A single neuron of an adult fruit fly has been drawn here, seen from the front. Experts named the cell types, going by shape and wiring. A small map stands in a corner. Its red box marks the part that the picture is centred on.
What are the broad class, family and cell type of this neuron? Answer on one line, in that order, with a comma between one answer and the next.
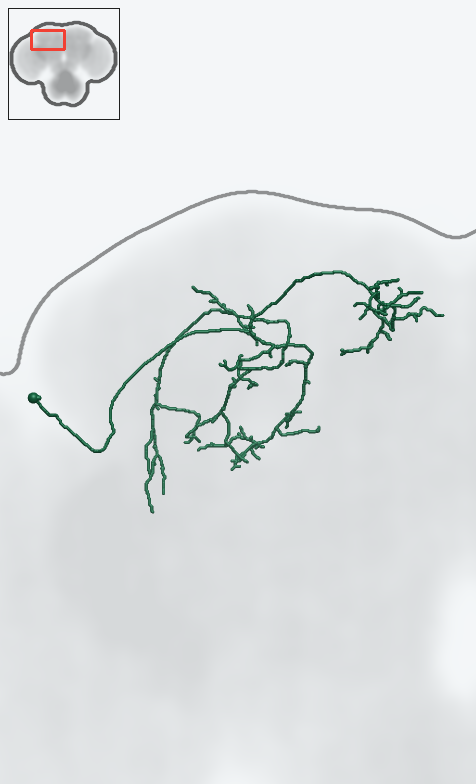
central-brain intrinsic neuron, hemilineage SIPa1_ventral, CB3249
